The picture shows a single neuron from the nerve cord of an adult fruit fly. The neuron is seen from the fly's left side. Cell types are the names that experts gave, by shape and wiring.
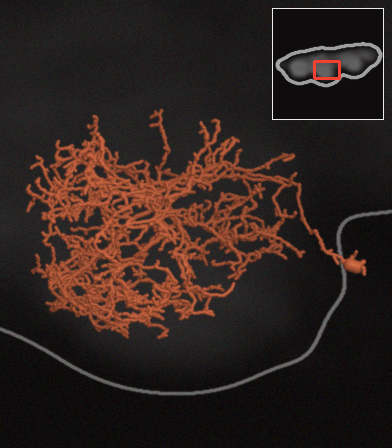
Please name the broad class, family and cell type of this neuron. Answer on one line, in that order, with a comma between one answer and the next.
nerve-cord intrinsic neuron, hemilineage 21A, IN21A014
